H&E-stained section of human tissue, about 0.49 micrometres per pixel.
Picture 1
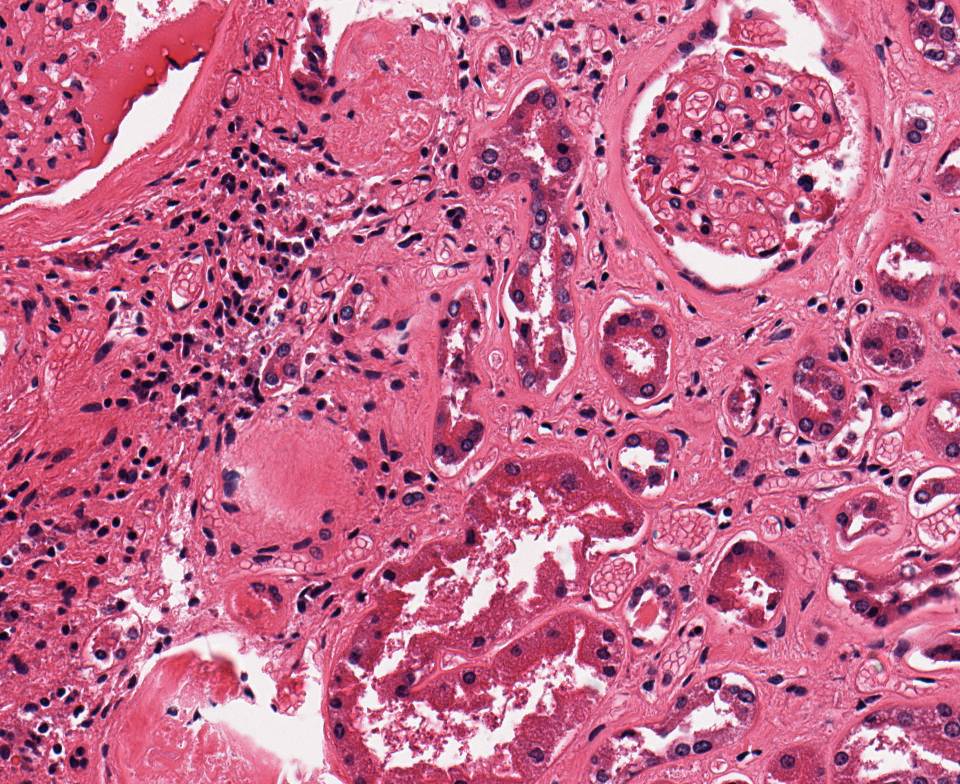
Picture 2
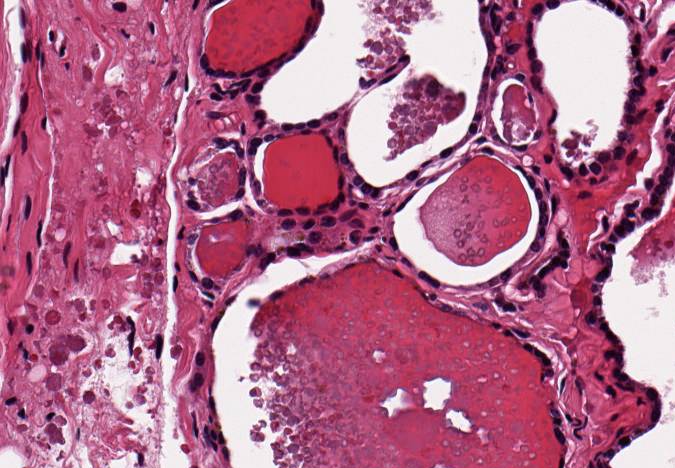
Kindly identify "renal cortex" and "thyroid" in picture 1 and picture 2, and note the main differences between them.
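The renal cortex is in picture 1, the thyroid in picture 2. In picture 1, find the glomerulus at the upper right, with a crescent of clear space along its lower edge between it and its capsule. Many tubules in the centre and right are lined by cuboidal cells with granular pink cytoplasm and round nuclei. To the left and upper left, a dense infiltrate of small cells with dark round nuclei fills the interstitium, and at the centre-left sits a rounded, pale, homogeneous pink body with few nuclei. Picture 2 differs: closely packed rounded follicles of varying size fill its right two-thirds, with fibrous tissue forming the left third. The follicles have a single layer of flattened to cuboidal cells with small dark round nuclei, and several small ones in the upper centre hold homogeneous deep red colloid.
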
